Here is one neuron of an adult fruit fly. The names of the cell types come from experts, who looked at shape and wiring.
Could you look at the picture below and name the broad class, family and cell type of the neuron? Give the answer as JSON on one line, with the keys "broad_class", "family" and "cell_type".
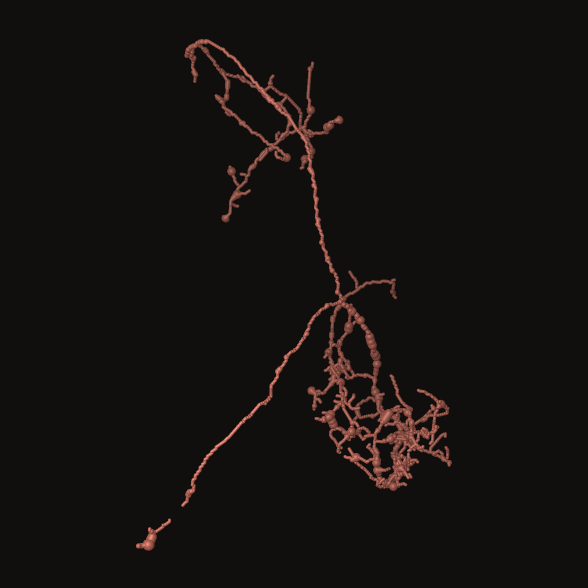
{"broad_class": "central-brain intrinsic neuron", "family": "hemilineage LHa1", "cell_type": "CB1570"}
